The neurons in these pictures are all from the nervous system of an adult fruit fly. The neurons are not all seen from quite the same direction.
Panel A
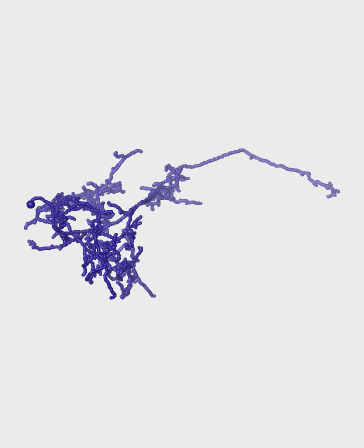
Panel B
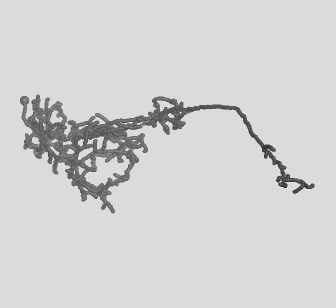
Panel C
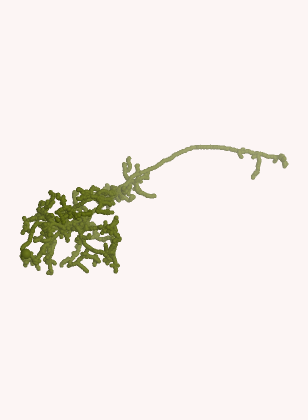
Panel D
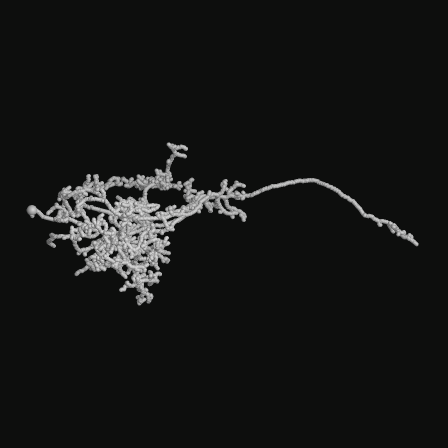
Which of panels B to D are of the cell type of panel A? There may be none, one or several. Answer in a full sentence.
Panel D is of the same cell type.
